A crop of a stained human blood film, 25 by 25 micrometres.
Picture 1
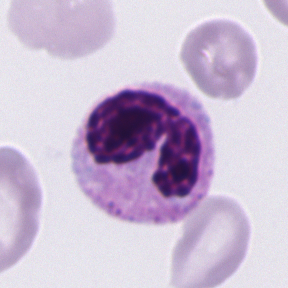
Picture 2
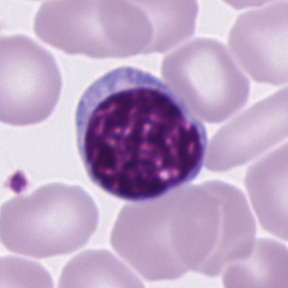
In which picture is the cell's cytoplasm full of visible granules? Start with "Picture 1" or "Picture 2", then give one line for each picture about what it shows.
Picture 1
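In picture 1: Fine lilac granules are spread throughout the cytoplasm.
In picture 2: The cytoplasm contains no distinct granules.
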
